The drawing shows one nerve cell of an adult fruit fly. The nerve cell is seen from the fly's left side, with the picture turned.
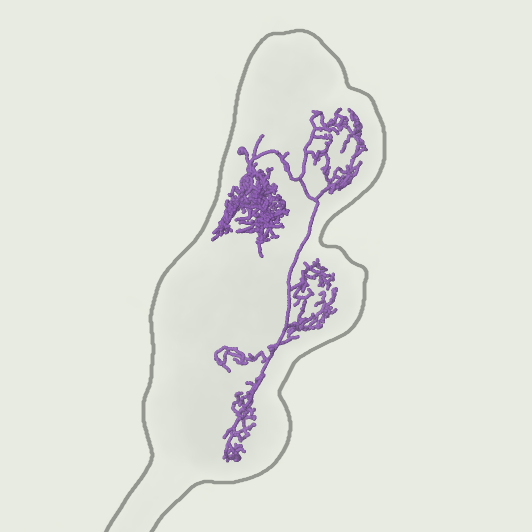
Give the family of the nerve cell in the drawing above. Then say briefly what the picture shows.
The family is hemilineage 17B. It is a nerve-cord intrinsic neuron. The picture shows dozens of branch ends. In this view it is taller than it is wide.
